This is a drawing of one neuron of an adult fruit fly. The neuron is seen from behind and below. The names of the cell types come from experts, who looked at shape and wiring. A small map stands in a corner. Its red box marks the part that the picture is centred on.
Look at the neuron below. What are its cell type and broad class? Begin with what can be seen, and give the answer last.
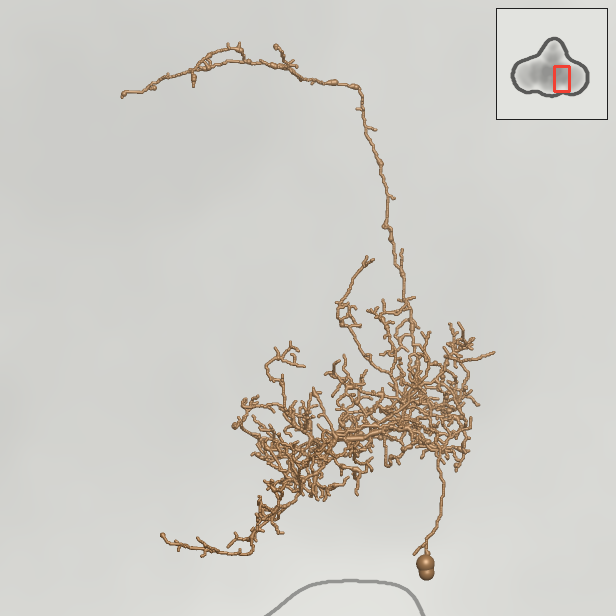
The picture shows more than a hundred branch ends. As drawn here it is taller than it is wide. The cell type is AVLP402. Its broad class is central-brain intrinsic neuron.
